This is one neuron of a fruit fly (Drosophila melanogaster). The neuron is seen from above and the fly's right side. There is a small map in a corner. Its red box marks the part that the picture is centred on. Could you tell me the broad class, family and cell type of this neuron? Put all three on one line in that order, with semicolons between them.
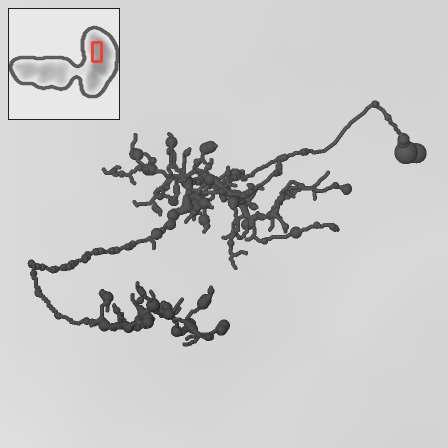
optic-lobe intrinsic neuron; Tm; Tm38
